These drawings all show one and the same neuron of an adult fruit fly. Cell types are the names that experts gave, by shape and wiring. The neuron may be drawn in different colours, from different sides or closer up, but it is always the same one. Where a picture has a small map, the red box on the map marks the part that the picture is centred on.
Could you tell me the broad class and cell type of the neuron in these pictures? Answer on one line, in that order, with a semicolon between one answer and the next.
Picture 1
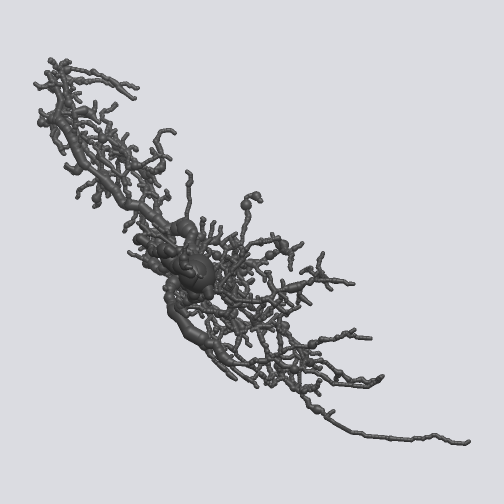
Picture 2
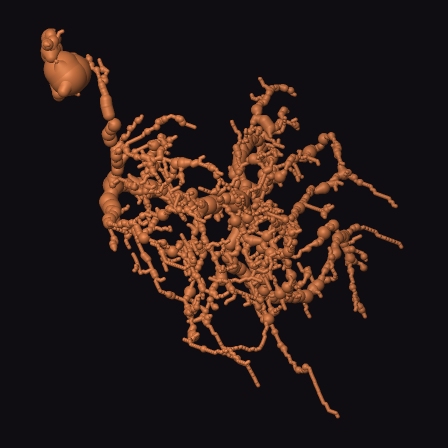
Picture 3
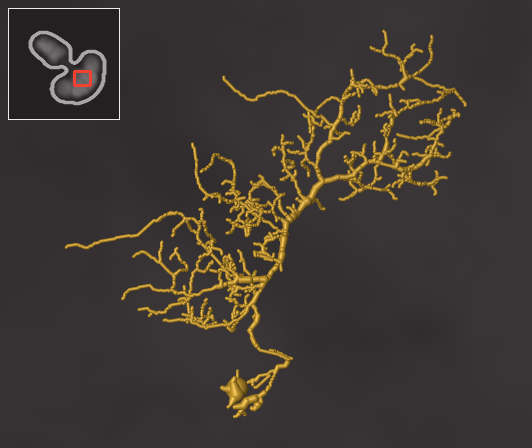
motor neuron of the brain; MN10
